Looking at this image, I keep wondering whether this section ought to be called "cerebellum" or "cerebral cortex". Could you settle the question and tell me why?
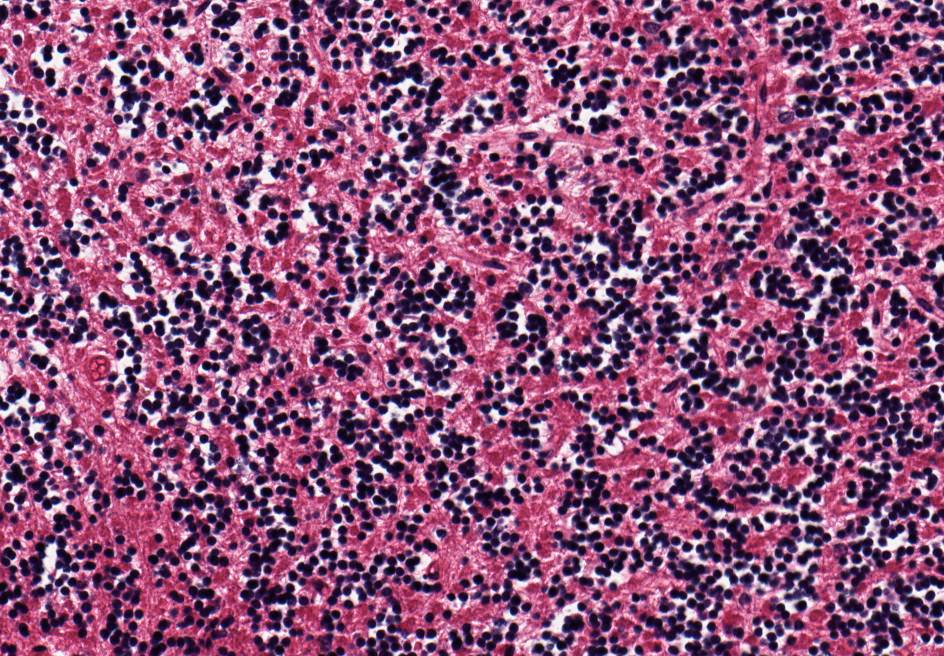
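This section is cerebellum. Small, round, uniform, deeply haematoxylin-stained nuclei, with almost no visible cytoplasm, are packed densely and evenly across the whole field.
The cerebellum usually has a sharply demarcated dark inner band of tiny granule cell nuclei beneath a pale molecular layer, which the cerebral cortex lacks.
No epithelium, glands or fat cells are present.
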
